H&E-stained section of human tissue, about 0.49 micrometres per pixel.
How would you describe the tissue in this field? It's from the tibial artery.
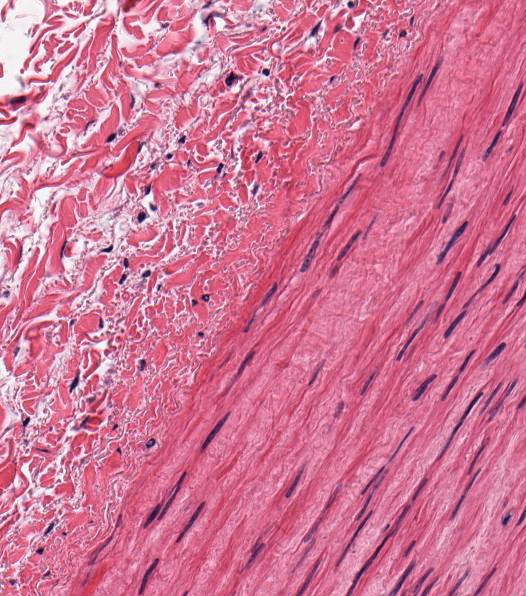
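A diagonal boundary divides the field: loose fibrous connective tissue upper left, a compact smooth muscle band lower right. Its cells run parallel, from lower left to upper right. I'd call the nuclei elongated, dark, cigar-shaped, blunt-ended. The cytoplasm looks pink and fibrillar, without visible cross-striations.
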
